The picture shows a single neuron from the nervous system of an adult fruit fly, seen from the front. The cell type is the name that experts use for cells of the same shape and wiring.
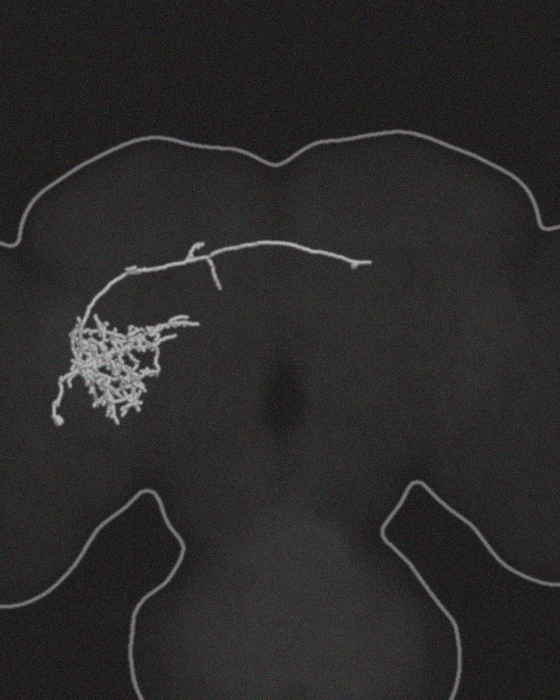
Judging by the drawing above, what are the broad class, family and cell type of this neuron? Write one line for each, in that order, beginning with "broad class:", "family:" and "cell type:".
broad class: central-brain intrinsic neuron
family: hemilineage VLPl&p2_lateral
cell type: CB3302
